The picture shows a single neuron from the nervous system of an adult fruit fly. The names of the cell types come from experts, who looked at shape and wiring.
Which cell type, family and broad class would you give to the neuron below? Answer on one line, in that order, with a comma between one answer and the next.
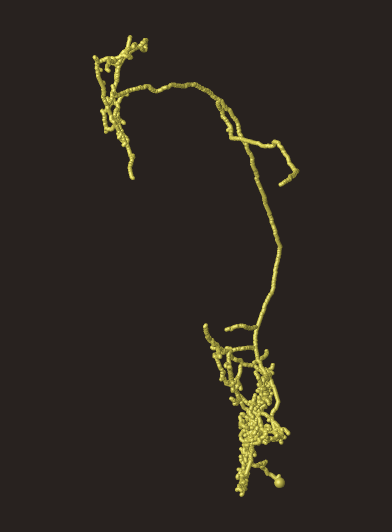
AVLP742m, hemilineage SLPal2, central-brain intrinsic neuron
